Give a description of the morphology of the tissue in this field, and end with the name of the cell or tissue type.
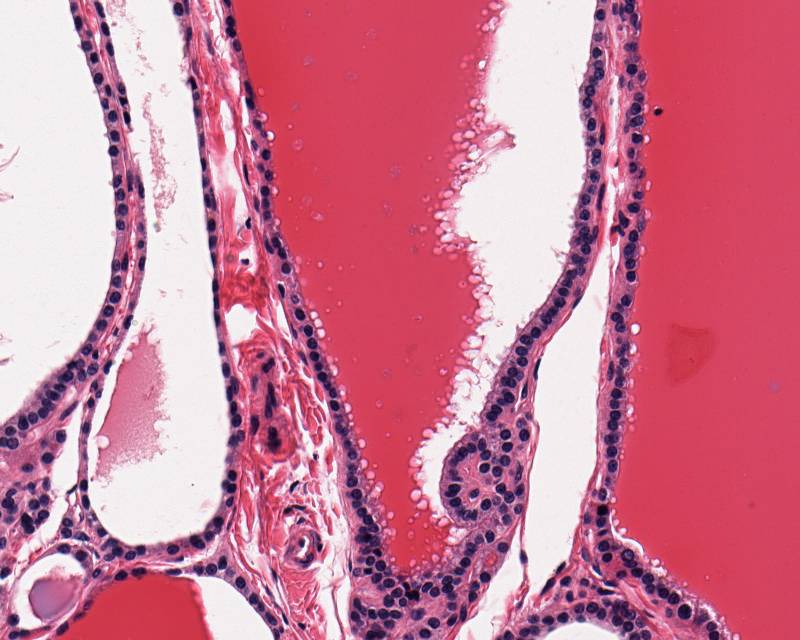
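Several large, dilated glandular spaces, separated by thin septa, take up the field. Lumina contain homogeneous bright pink secretion. Epithelial nuclei round, dark, fairly evenly spaced. Septum left of centre: loose fibrous stroma, small blood vessels in its lower half. Tissue: thyroid.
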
